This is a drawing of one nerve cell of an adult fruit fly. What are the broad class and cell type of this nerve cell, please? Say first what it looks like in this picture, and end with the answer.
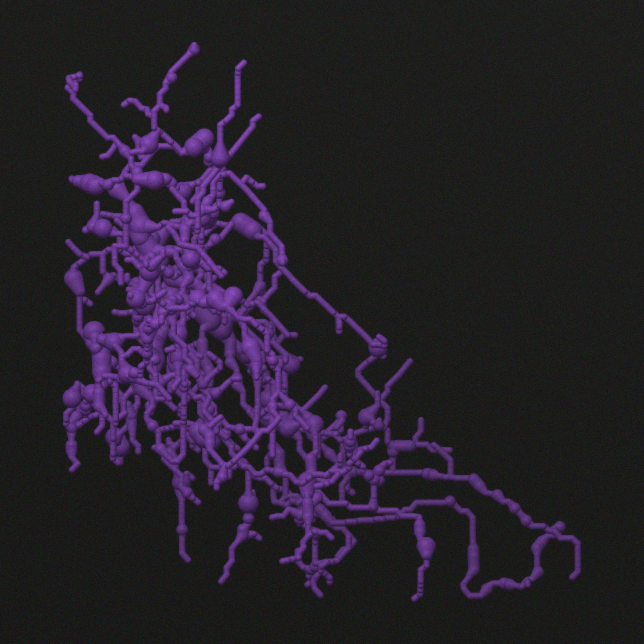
The drawing shows no cell body. Dozens of branch ends can be seen. This is a central-brain intrinsic neuron. It is of cell type CB1287_b.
